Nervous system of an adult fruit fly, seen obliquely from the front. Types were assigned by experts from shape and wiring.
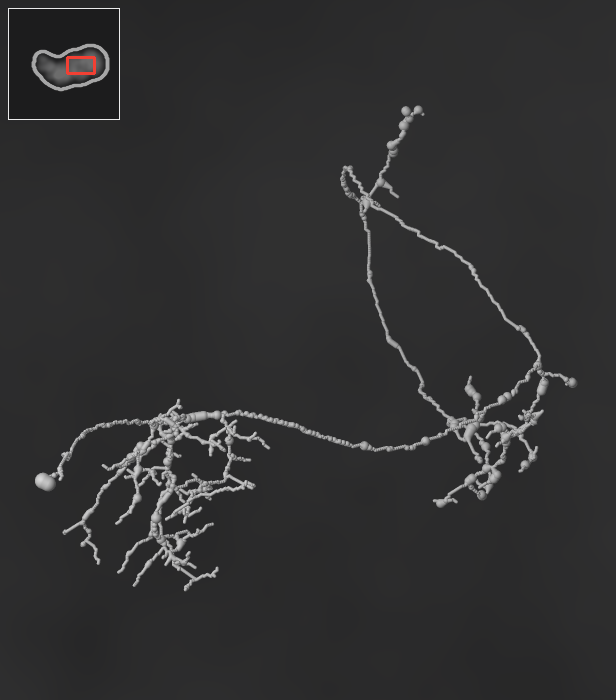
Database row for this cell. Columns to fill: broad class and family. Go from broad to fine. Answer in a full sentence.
A central-brain intrinsic neuron of hemilineage AOTUv3_ventral.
